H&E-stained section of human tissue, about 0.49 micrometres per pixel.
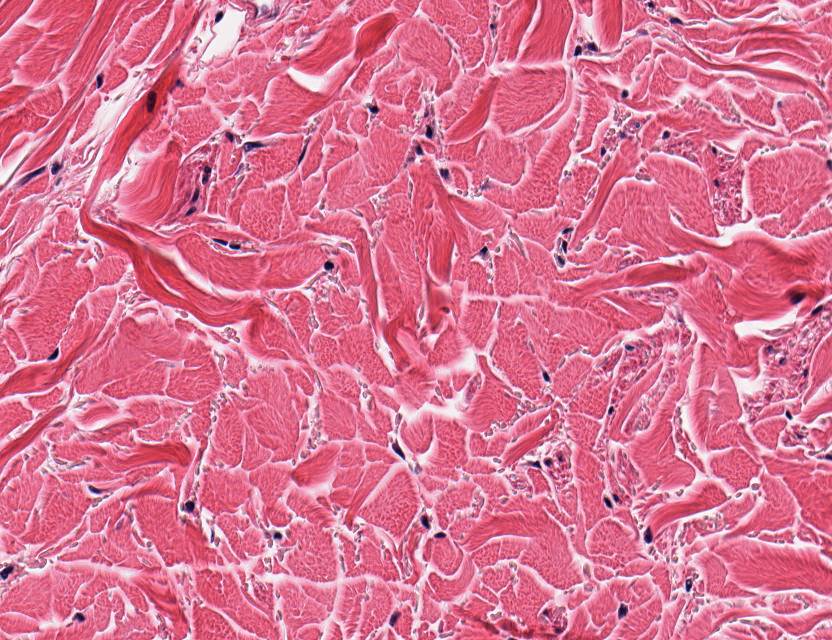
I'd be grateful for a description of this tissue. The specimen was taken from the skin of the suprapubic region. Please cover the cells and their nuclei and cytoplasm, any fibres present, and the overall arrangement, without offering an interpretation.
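Look first at the upper left part of the field, where lengthwise-cut fibres forming wavy bands are most conspicuous. Now find the nuclei: they are sparse, small and dark, and most lie at the edges of fibres or in the gaps between them. Scan the whole field and you will find no epithelium and no glands. Nor are any fat cells seen among the fibres.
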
